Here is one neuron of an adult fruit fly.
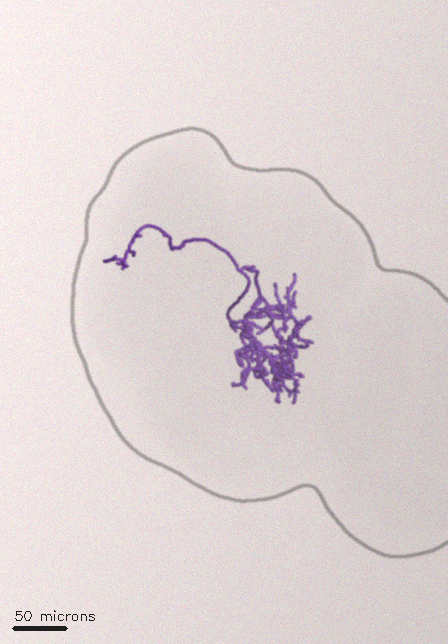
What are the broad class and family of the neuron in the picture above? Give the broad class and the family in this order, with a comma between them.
central-brain intrinsic neuron, hemilineage VLPa1_medial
